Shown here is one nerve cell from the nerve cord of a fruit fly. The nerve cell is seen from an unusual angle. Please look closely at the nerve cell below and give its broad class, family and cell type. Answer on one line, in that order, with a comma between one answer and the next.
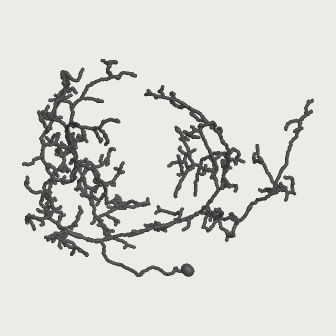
nerve-cord intrinsic neuron, hemilineage 04B, IN04B050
